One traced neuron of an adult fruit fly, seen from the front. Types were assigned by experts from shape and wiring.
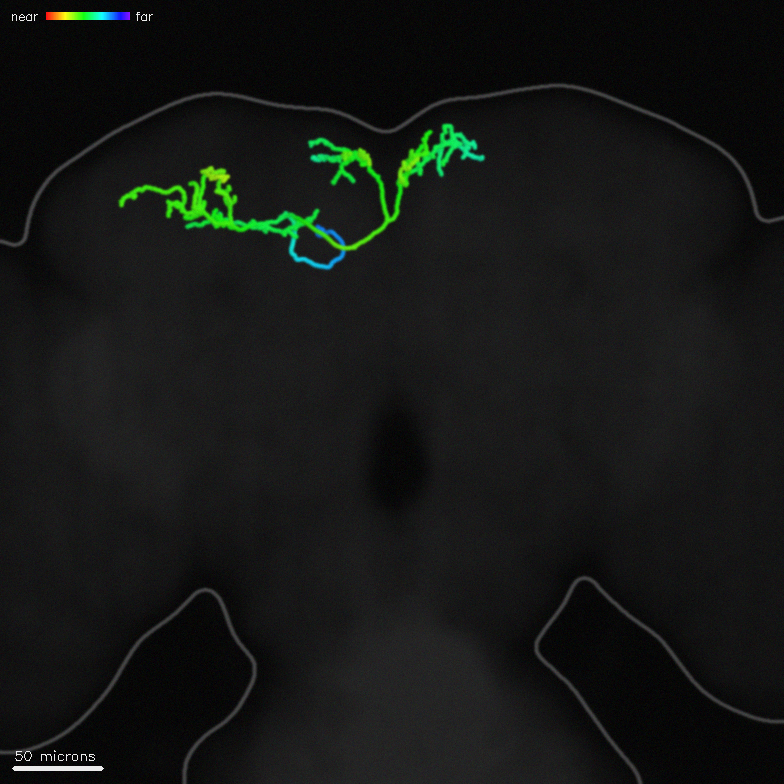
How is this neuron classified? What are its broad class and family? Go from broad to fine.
central-brain intrinsic neuron; hemilineage DM3_dorso_medial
